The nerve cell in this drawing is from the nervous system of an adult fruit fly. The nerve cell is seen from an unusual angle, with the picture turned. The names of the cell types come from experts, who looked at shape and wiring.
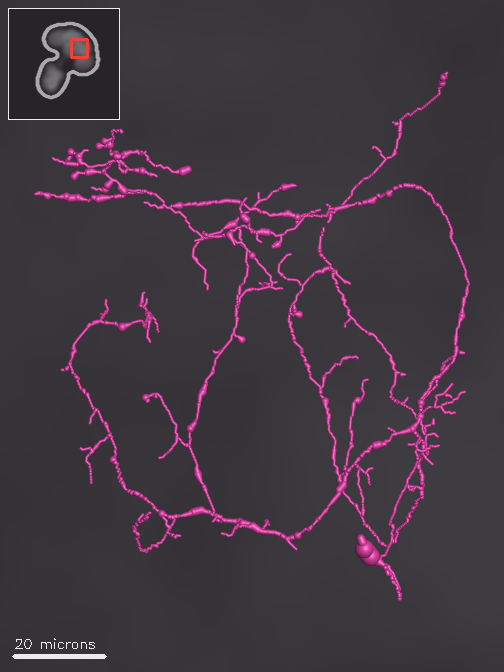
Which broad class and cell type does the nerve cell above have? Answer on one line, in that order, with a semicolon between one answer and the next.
central-brain intrinsic neuron; PVLP209m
